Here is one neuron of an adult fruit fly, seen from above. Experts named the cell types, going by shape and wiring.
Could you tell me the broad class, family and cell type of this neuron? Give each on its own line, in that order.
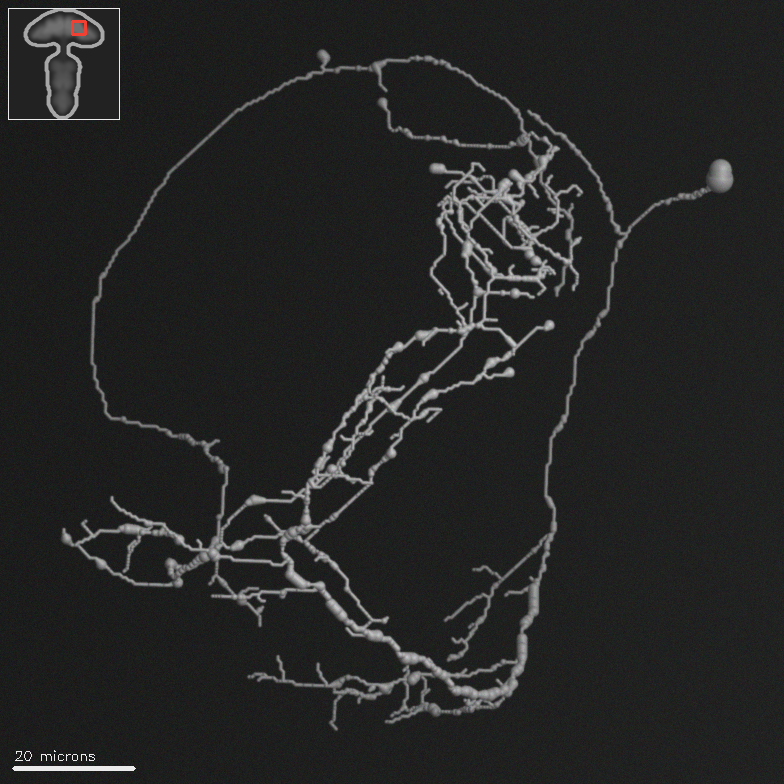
central-brain intrinsic neuron
hemilineage SLPav1_medial
SLP223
